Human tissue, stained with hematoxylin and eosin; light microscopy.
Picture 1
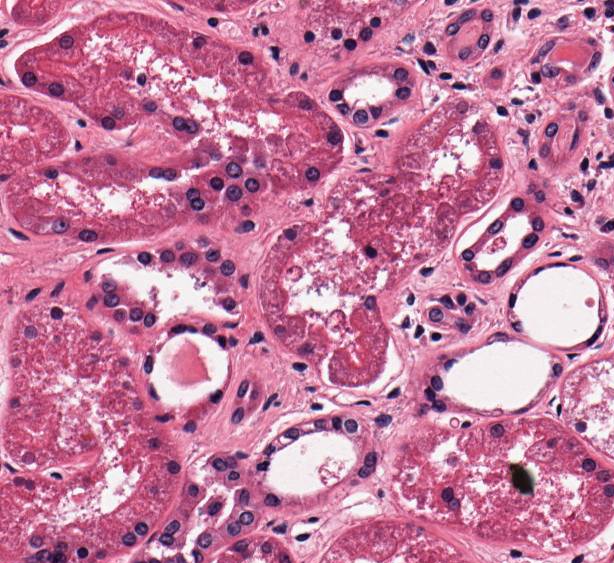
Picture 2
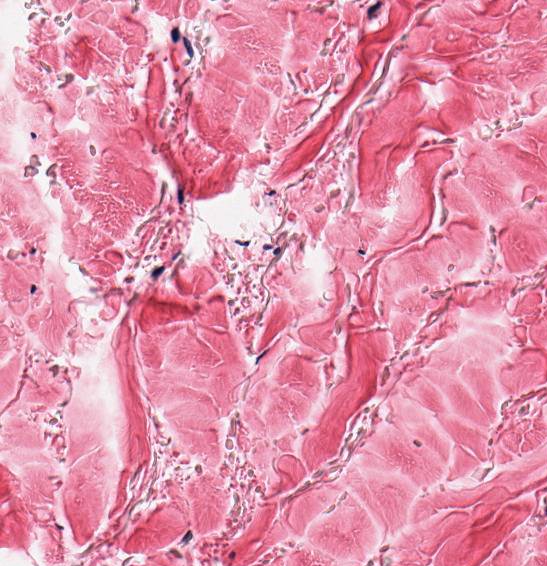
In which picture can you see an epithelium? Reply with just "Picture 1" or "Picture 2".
Picture 1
